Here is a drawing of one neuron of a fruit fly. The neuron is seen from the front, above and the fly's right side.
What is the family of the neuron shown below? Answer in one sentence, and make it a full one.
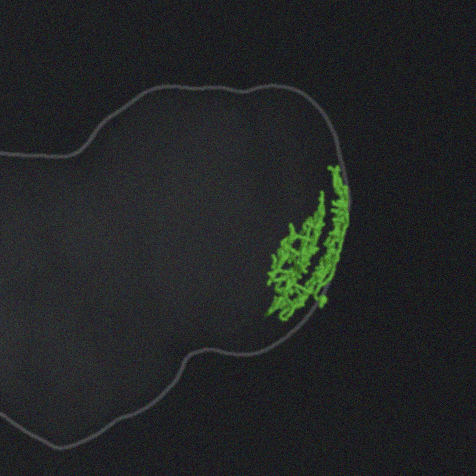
Concerning family, this neuron is Mi.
